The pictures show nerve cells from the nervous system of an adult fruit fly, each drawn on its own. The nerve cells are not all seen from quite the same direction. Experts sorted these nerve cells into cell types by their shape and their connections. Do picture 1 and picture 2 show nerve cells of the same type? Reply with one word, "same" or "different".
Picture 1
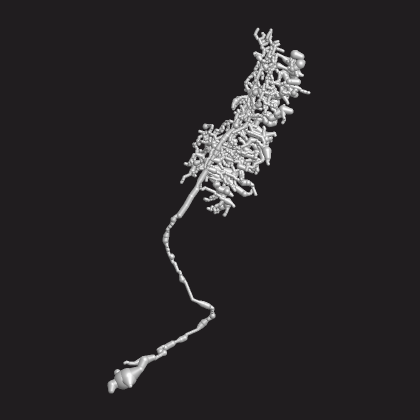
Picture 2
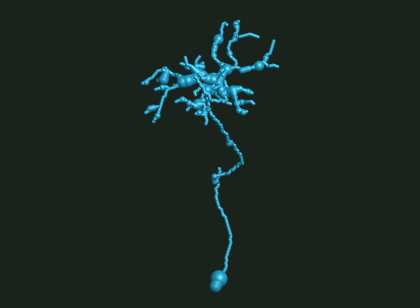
different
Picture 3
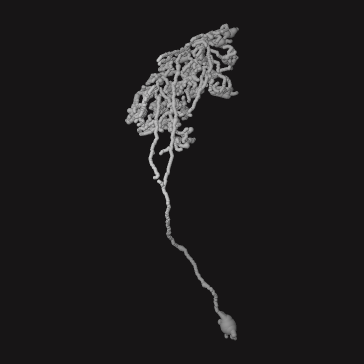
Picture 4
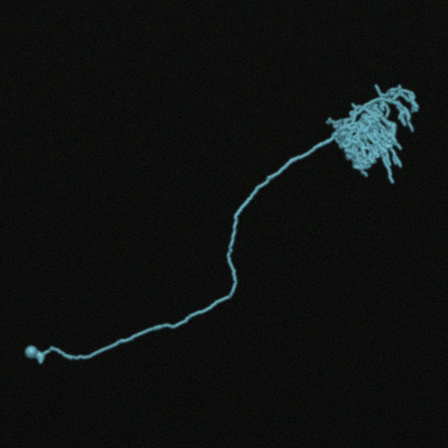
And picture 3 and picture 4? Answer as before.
same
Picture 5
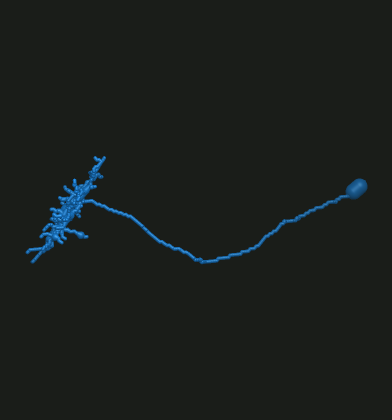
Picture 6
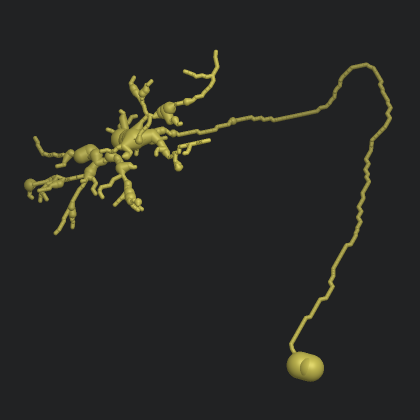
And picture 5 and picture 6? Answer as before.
same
